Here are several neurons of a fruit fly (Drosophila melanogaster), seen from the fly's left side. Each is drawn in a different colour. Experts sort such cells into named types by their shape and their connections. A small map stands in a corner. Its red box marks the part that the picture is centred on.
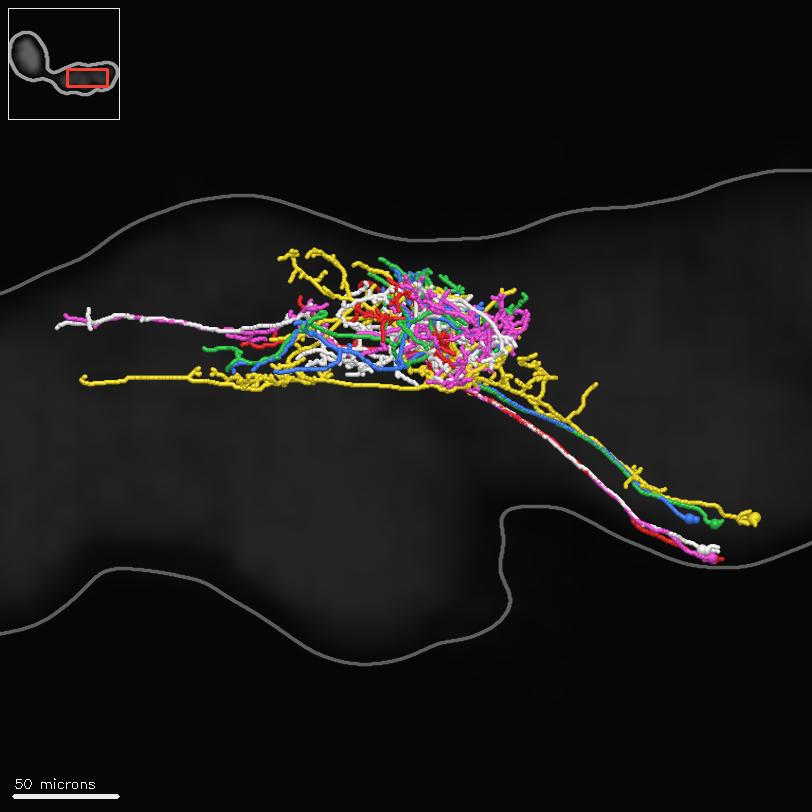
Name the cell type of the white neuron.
IN07B051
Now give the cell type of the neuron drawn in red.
IN07B076_a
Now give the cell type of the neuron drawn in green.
IN07B076_c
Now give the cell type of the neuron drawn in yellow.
IN07B032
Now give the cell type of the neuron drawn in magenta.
IN07B076_d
